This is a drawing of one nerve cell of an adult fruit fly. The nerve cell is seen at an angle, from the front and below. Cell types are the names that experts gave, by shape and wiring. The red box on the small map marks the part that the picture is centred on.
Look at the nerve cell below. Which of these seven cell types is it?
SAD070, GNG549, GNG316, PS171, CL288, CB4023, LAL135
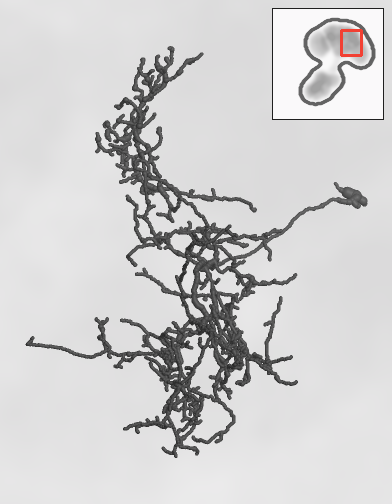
CL288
